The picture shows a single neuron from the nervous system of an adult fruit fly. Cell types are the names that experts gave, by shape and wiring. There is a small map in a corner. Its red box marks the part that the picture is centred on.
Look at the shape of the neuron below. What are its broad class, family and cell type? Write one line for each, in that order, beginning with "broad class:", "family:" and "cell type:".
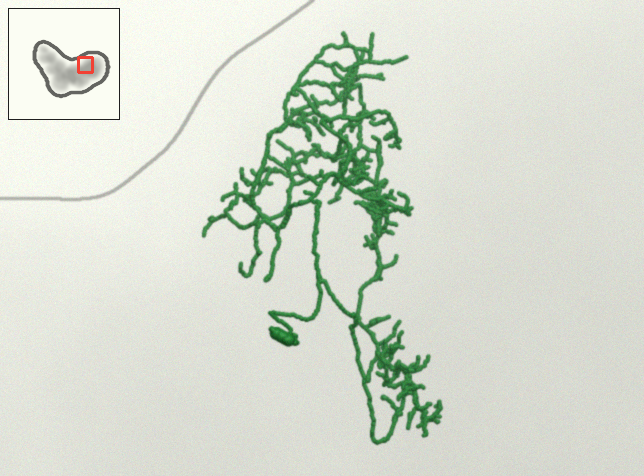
broad class: central-brain intrinsic neuron
family: hemilineage SMPad3
cell type: SMP126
